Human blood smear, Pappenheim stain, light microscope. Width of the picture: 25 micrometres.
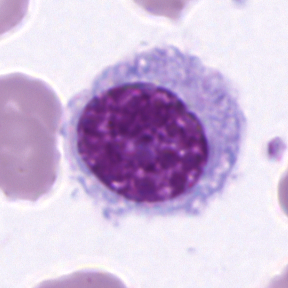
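Plasma cell at the centre of the smear, about 15 micrometres across. Its nucleus looks round to oval to me, with no indentation or lobes, and it measures about 12 by 10 micrometres. By my measure it fills about 50% of the cell's area. It sits off-centre toward the lower left, so the widest rim of cytoplasm lies at the upper right. Even so, cytoplasm forms a rim around the whole nucleus. In the chromatin I see dark clumps with paler gaps between them.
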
